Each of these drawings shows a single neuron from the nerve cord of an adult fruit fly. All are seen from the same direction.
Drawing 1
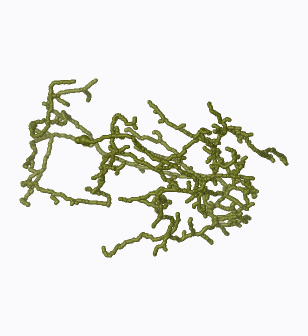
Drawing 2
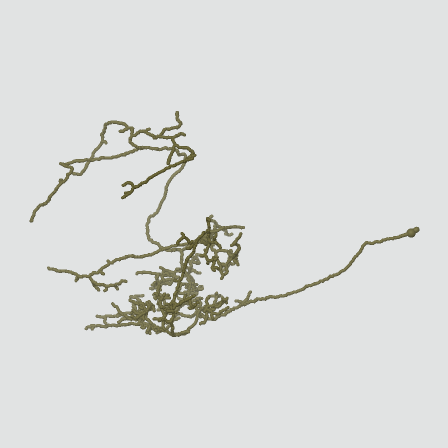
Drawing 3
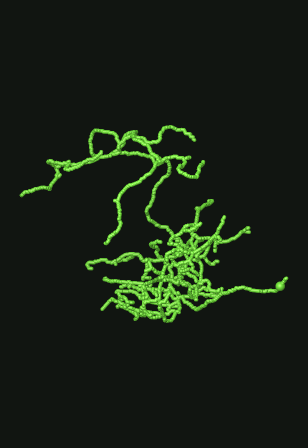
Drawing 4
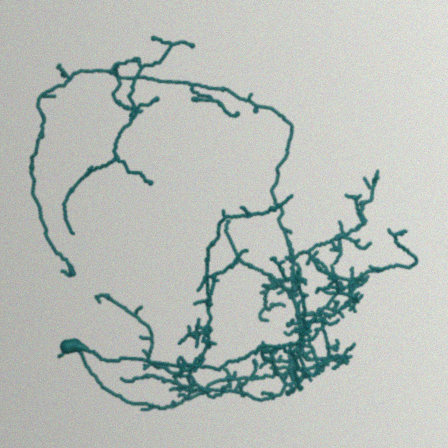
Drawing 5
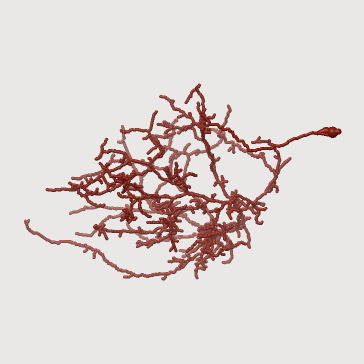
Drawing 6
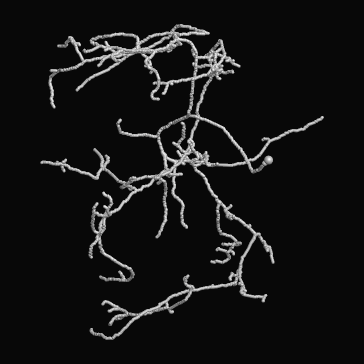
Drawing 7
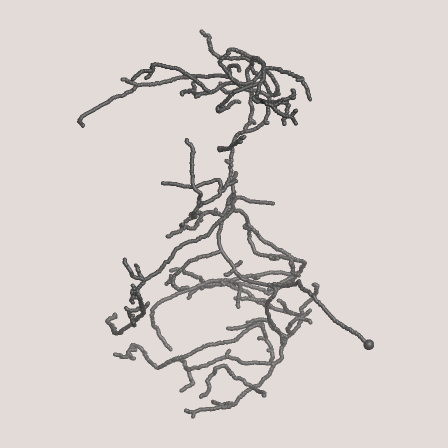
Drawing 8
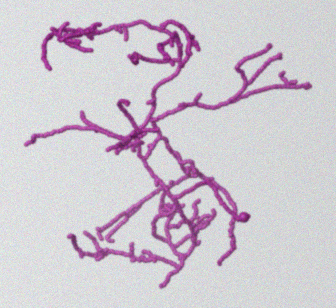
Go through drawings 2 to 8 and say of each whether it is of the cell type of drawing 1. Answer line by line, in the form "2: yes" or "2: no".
2: yes
3: yes
4: yes
5: yes
6: no
7: no
8: no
